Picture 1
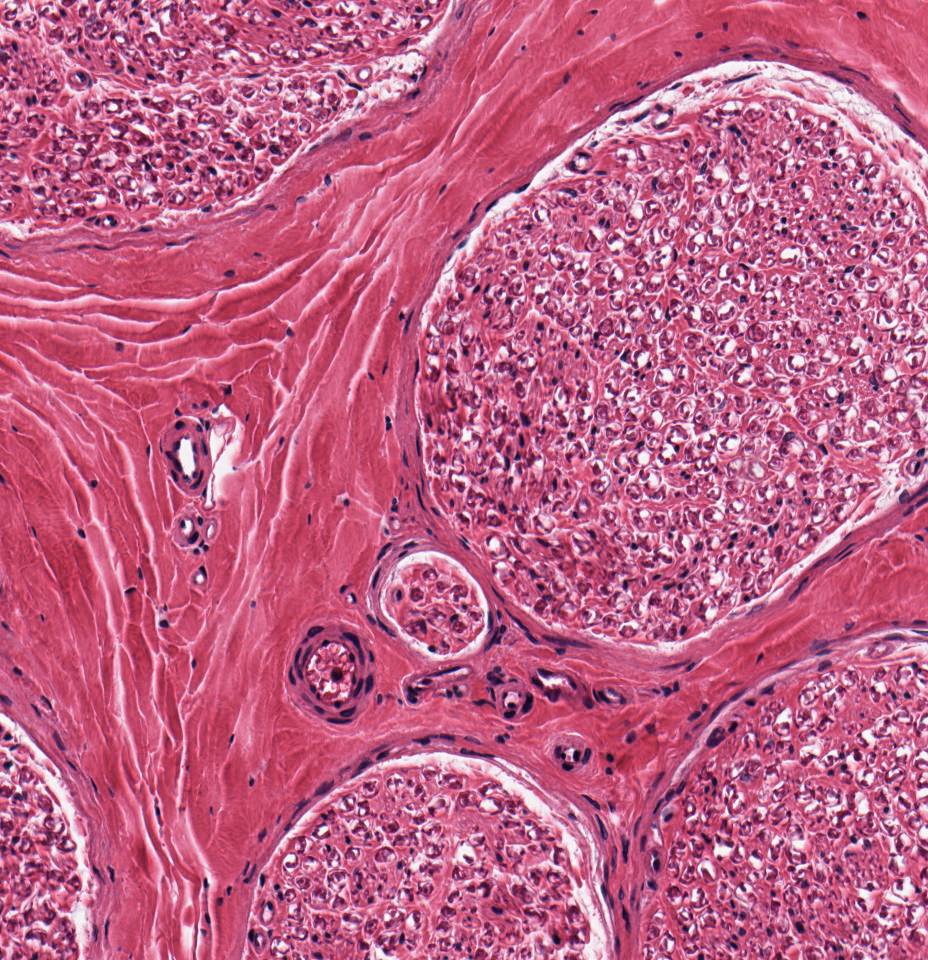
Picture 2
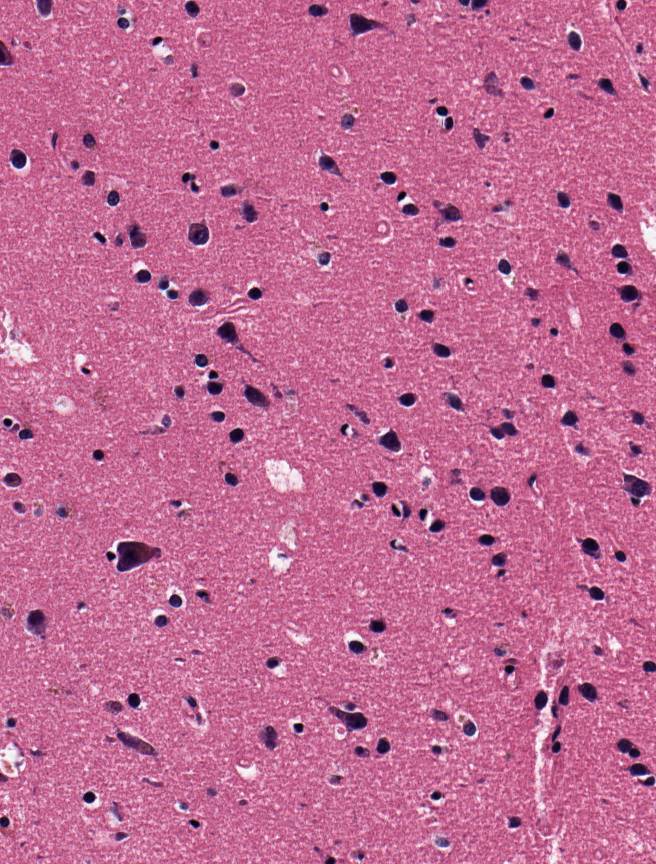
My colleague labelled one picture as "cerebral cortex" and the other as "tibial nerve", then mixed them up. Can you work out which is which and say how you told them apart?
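Tibial nerve appears in picture 1, and cerebral cortex in picture 2. The nerve is cut in cross section as several rounded bundles separated by dense pink connective tissue: the largest at upper right, and a much smaller one in the centre, between it and the bundle at the bottom. A thin layer of flattened cells with elongated dark nuclei bounds each bundle, and inside, the transversely cut fibres appear as small dark cores within pale rings. In the cortex, cells lie singly and fairly evenly scattered across the field, with no epithelium, glands or tubules. The larger ones are neurons with triangular bodies tapering into pointed processes, the most prominent at the left in the lower half; many are shrunken and dark purple throughout, so that nucleus and cytoplasm are hard to separate. A thin capillary runs roughly vertically near the right edge, low in the field.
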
